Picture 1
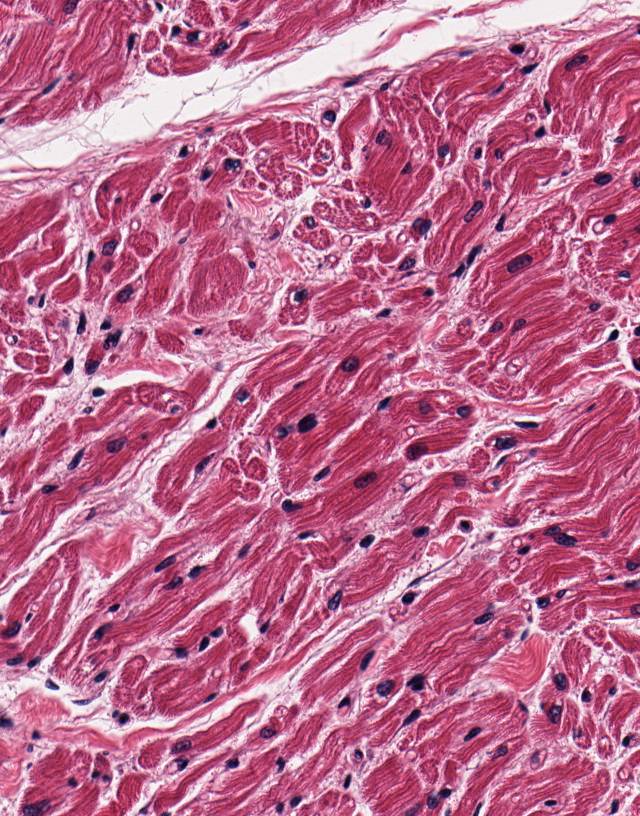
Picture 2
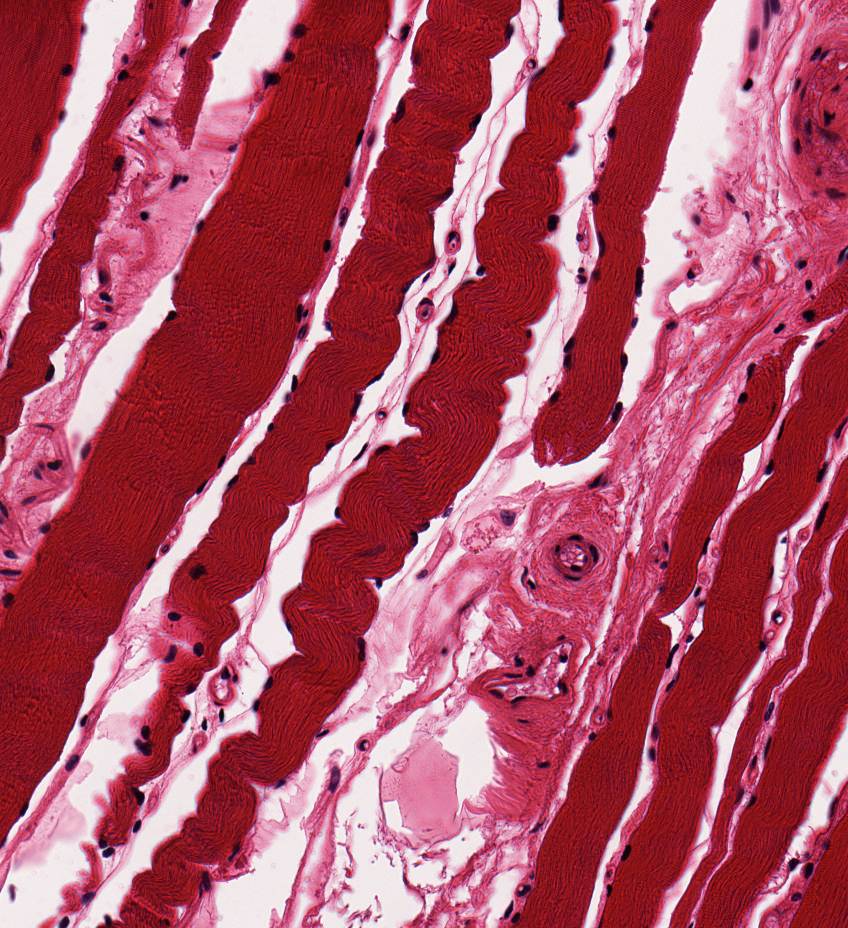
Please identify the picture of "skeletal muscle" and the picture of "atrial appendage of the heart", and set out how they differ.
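Result: picture 1, atrial appendage of the heart; picture 2, skeletal muscle. Picture 1: fibres branch and join neighbours; in the upper field many are cut across as rounded profiles; thin, pale strands of loose connective tissue with small dark nuclei lie between fibres; no fat cells.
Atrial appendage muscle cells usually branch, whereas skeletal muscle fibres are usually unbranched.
Picture 2: dark, flattened nuclei at the fibre edges; fine transverse banding across fibres; several fibres left of centre with wavy, scalloped outlines; pale pink loose connective tissue between fibre groups, widest in the centre and at the right.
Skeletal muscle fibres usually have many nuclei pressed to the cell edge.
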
